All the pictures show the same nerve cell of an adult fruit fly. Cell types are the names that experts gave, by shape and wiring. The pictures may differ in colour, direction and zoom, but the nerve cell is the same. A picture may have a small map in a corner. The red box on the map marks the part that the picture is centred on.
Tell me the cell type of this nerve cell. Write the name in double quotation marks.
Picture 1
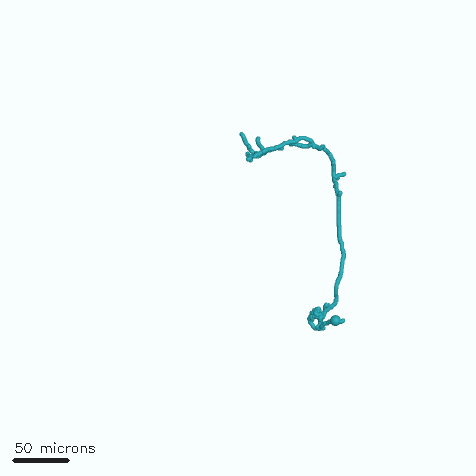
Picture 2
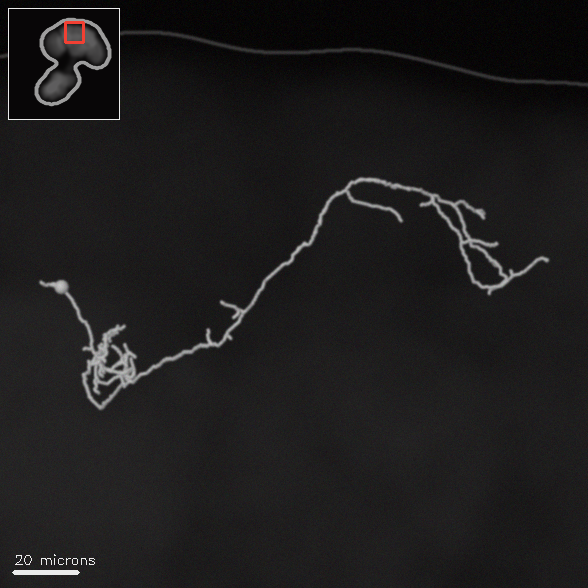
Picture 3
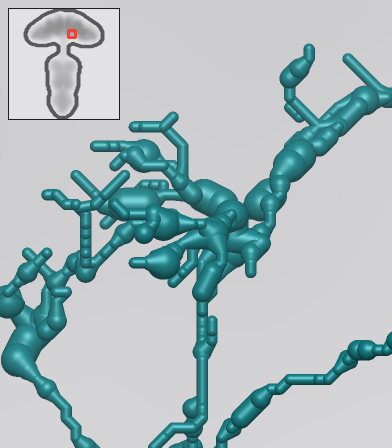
"KCg-m"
